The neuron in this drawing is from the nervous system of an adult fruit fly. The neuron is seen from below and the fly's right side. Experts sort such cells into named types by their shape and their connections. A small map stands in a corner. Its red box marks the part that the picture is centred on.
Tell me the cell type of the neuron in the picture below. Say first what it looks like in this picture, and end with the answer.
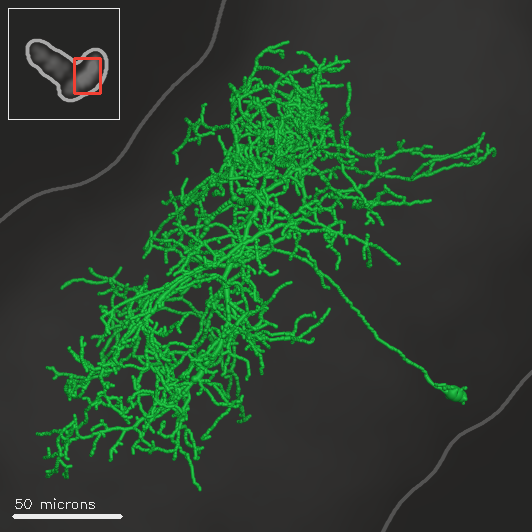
By the scale bar it is about 200 microns wide in this view. More than a hundred branch ends can be seen. Its broad class is central-brain intrinsic neuron. The cell type is PS088.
